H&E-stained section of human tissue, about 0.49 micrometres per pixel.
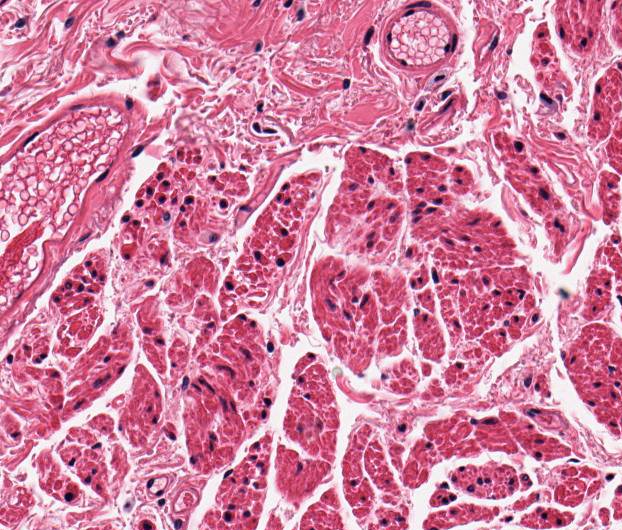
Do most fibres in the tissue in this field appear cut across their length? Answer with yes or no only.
Yes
